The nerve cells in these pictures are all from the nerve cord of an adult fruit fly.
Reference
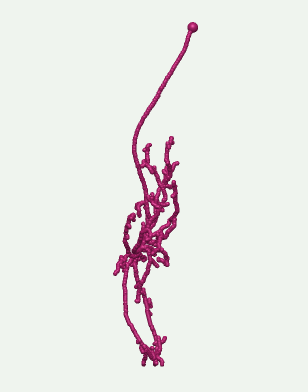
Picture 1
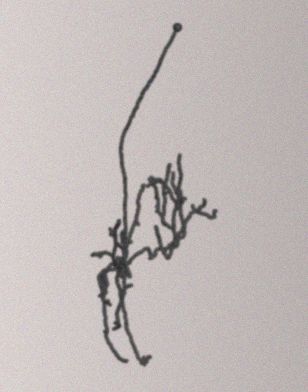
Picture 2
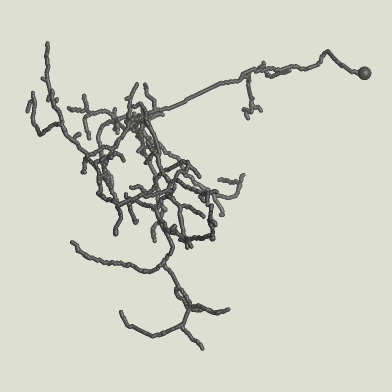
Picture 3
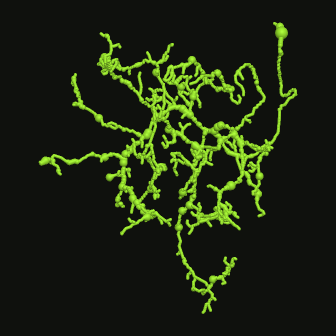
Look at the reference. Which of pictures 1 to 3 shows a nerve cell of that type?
Picture 1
